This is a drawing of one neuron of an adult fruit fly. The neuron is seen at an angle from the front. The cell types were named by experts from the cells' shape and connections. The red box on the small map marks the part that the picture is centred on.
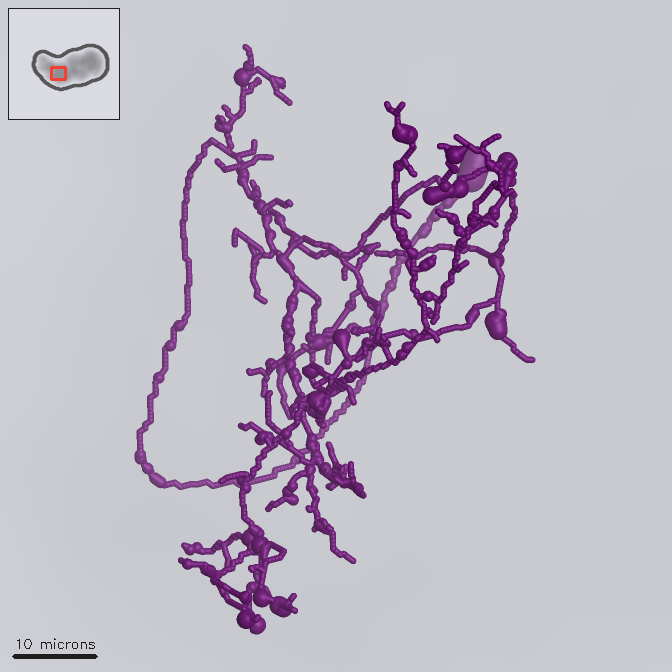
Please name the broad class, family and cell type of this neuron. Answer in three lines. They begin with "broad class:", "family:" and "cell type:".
broad class: nerve-cord intrinsic neuron
family: hemilineage 20A.22A
cell type: IN20A.22A084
